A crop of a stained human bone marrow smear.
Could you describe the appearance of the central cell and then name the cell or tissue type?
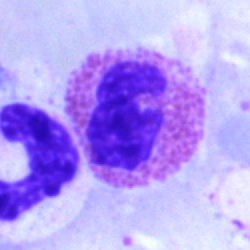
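Coarse reddish-pink granules pack the cytoplasm, which forms a rim widest on the right of the nucleus. On that same right side the nucleus is notched. Its chromatin is dense and dark purple. The name of this cell is eosinophil.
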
